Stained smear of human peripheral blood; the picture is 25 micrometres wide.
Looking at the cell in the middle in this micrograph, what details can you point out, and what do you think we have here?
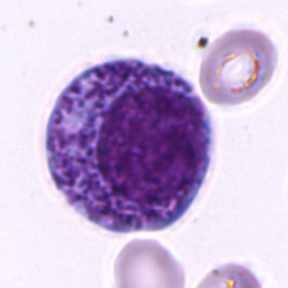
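Coarse dark purple granules pack the cytoplasm, which forms a crescent on the left side of the nucleus. Some dark granules overlie the nuclear edge. Outline round and smooth, without surface projections. Promyelocyte.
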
